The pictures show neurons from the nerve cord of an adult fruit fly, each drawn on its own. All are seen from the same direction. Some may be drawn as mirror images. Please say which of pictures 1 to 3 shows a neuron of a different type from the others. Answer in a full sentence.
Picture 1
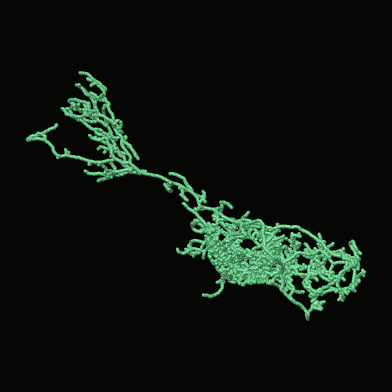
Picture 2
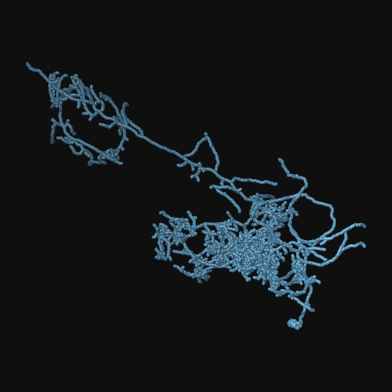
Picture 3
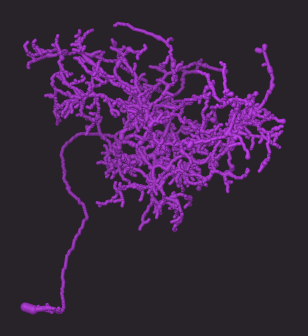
Picture 3 shows a neuron of another cell type.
